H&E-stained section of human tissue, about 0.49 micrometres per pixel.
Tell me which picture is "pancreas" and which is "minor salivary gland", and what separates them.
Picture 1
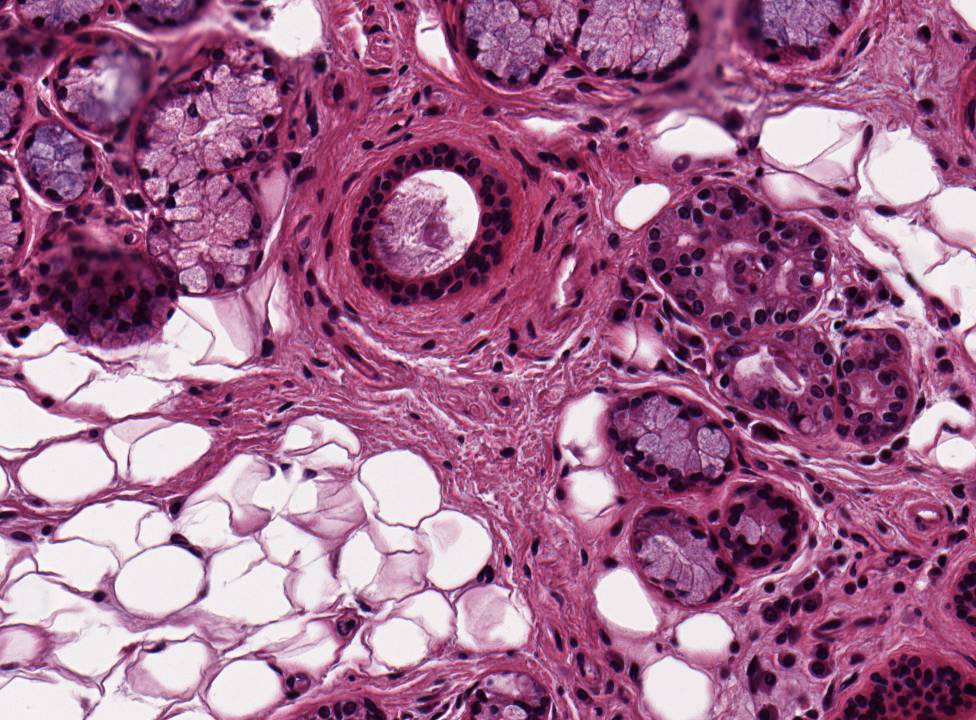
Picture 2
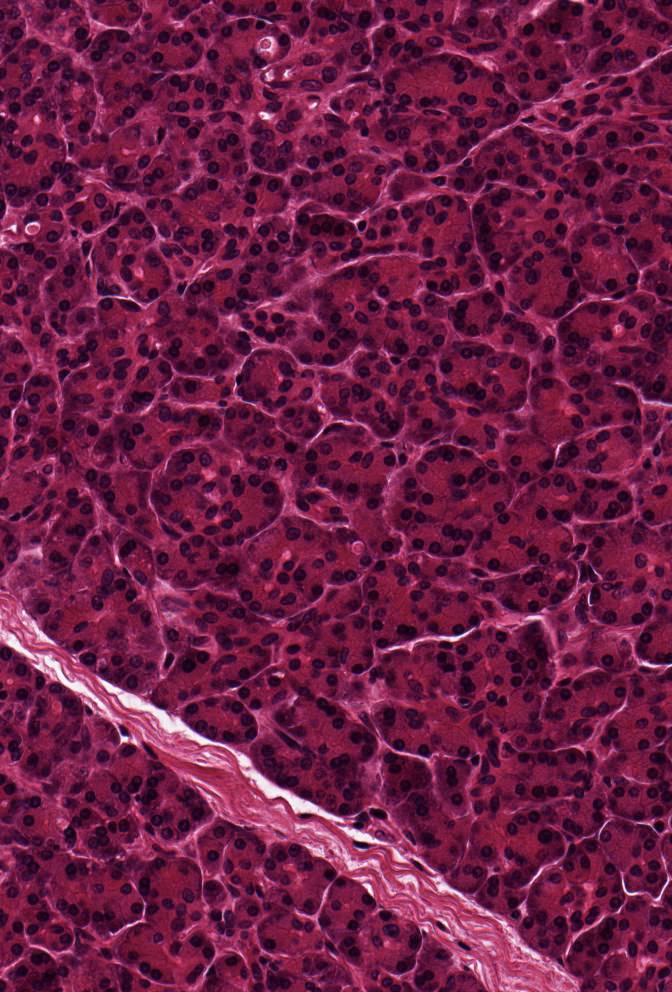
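Picture 1 is minor salivary gland; picture 2 is pancreas. In the minor salivary gland, many acini have pale, frothy bluish-purple cytoplasm with nuclei pressed flat against the base, whereas the pancreas acinar cells have densely deep red cytoplasm throughout the field and round, dark nuclei.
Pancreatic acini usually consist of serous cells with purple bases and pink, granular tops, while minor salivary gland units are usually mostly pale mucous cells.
On the right of the minor salivary gland, some units have round-nucleated cells with pink cytoplasm around small lumens, and fat fills the lower left. The pancreas acini are closely packed, separated by thin pale connective tissue strands, with a band of wavy pink collagen running diagonally from the left edge toward the bottom right.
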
